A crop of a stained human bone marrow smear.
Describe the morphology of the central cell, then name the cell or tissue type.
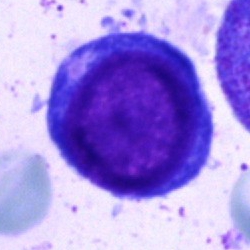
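First, the nucleus: it fills most of the cell and leaves a narrow rim of cytoplasm. Second, the chromatin: finely granular. Third, the cytoplasm: deep blue, with a paler patch at the upper left of the cell. Last, the name: proerythroblast.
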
